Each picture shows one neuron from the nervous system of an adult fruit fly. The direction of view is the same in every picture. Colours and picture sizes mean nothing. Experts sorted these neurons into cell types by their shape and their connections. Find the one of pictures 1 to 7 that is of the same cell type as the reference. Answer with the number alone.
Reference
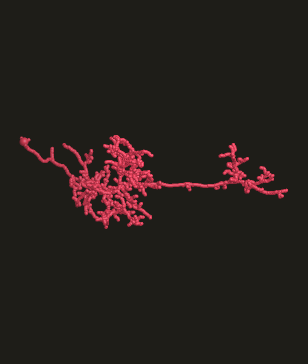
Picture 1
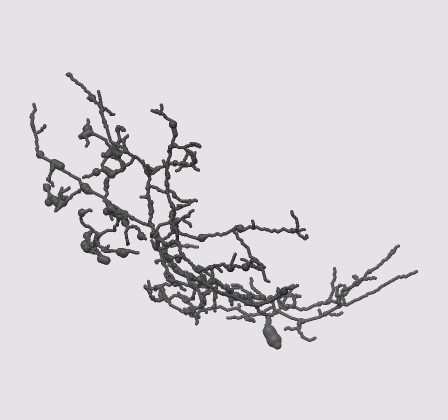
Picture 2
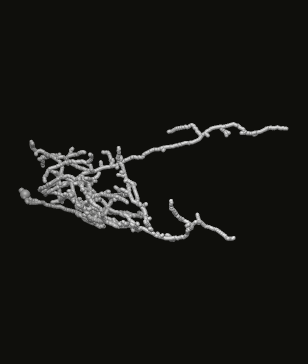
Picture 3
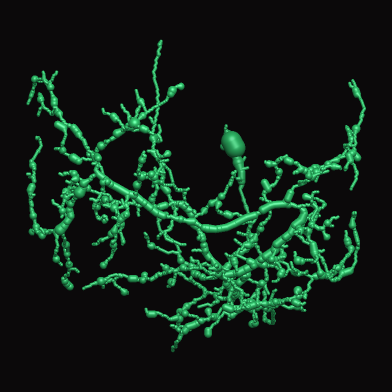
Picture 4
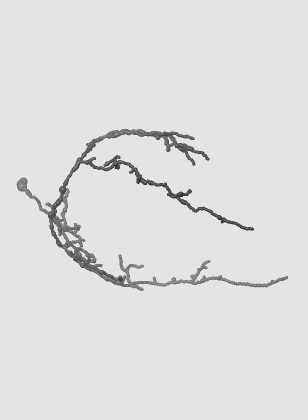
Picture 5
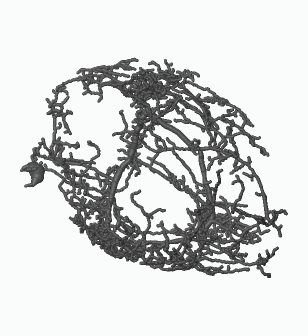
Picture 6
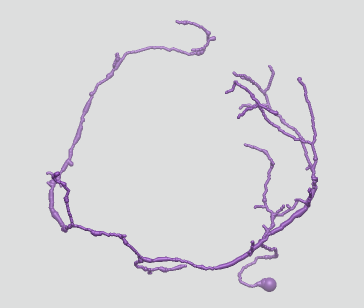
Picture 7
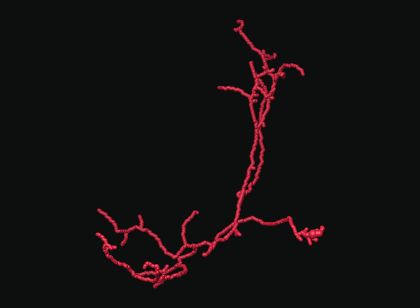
3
